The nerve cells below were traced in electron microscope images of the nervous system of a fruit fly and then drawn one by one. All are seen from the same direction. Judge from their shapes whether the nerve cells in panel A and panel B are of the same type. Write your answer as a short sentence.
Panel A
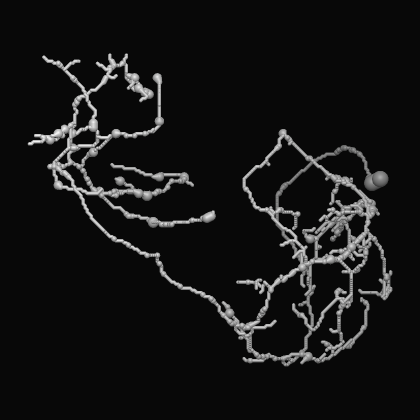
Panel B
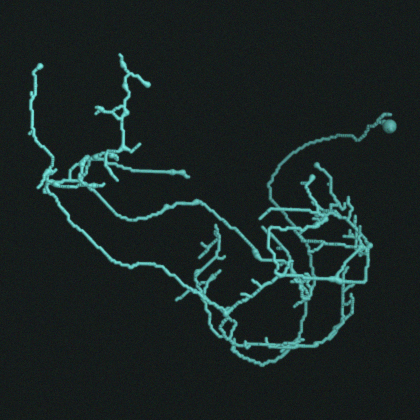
They are of the same cell type.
